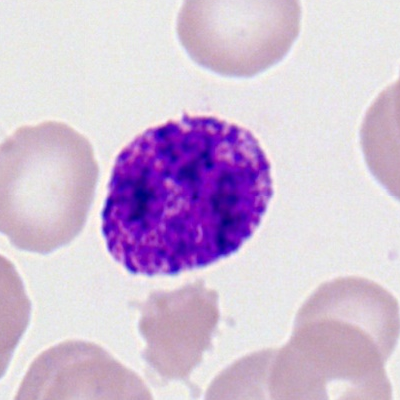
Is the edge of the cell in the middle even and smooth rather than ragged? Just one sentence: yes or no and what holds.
No, this cell is bounded by a rough outline.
